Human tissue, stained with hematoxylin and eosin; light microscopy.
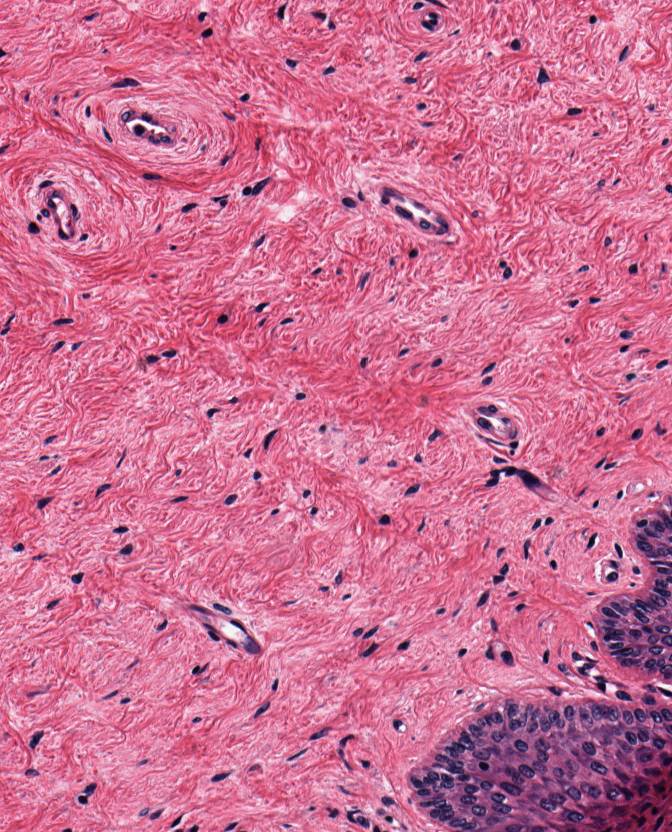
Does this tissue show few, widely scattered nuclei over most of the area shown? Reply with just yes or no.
Yes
